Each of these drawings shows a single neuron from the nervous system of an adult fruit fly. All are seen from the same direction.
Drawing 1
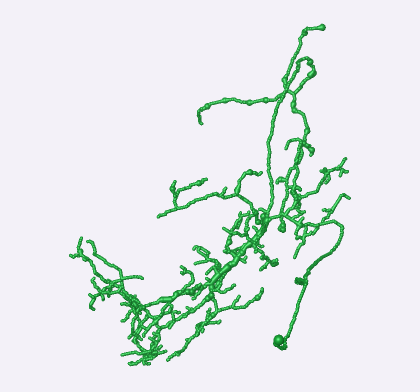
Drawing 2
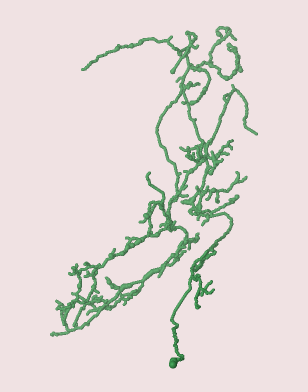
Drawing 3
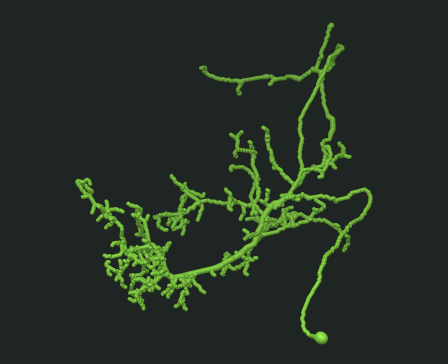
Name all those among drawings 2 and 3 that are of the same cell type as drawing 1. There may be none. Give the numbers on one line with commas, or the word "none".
2, 3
